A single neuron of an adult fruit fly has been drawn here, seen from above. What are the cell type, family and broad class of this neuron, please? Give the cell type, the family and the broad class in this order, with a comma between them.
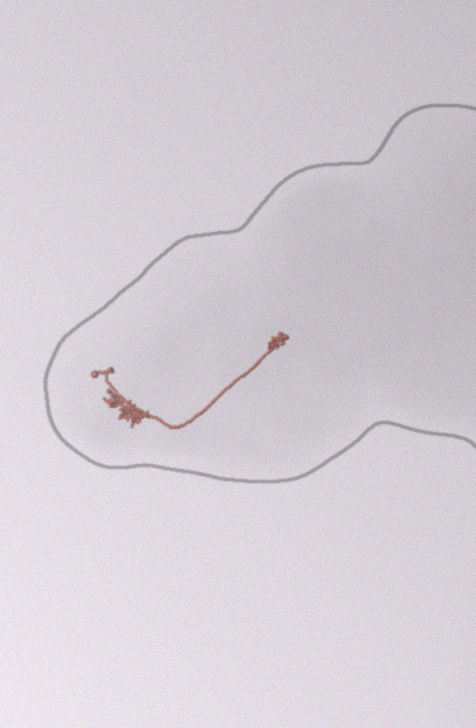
Tm29, Tm, optic-lobe intrinsic neuron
